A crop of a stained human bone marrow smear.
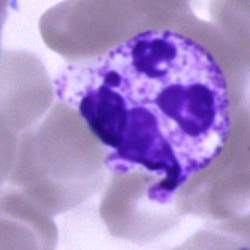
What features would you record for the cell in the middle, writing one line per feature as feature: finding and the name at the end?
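Nucleus: split into several separate lobes
Largest nuclear mass: lower left part of the cell
Chromatin: dark purple, dense
Cytoplasm: fine purple granules scattered throughout
Name: segmented neutrophil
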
